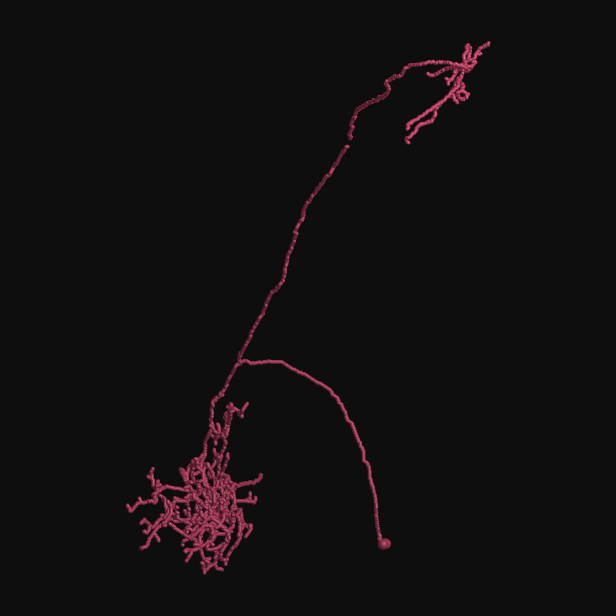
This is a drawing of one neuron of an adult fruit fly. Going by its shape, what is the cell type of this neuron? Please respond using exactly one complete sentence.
This neuron falls under the cell type CB3411.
